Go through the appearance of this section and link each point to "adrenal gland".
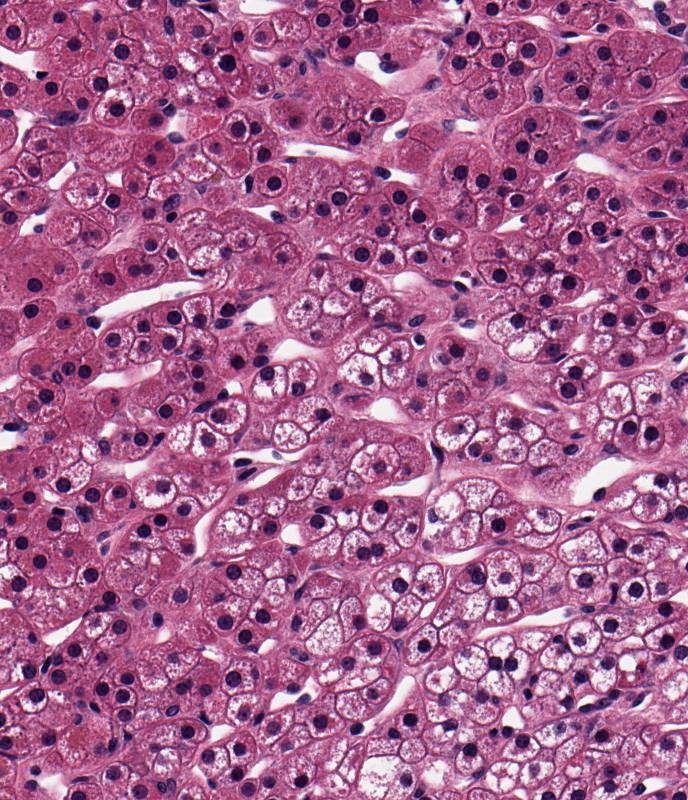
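This section is of the adrenal gland. Throughout the field, large polygonal cells are packed in cords and small clusters separated by narrow slit-like spaces.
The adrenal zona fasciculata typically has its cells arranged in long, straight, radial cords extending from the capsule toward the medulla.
The cells lying in cords in this field agree with that arrangement in cords. Cells with pale, finely vacuolated, foamy cytoplasm are most numerous in the lower and right parts of the field. In the upper left part, the cells have more uniformly pink, denser cytoplasm with fewer vacuoles. Cell borders are distinct, outlining individual cells within the clusters.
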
